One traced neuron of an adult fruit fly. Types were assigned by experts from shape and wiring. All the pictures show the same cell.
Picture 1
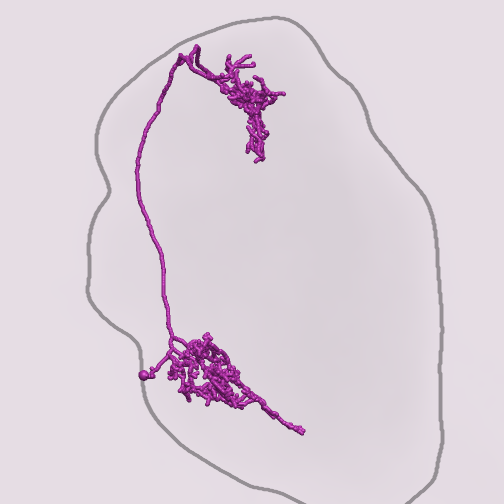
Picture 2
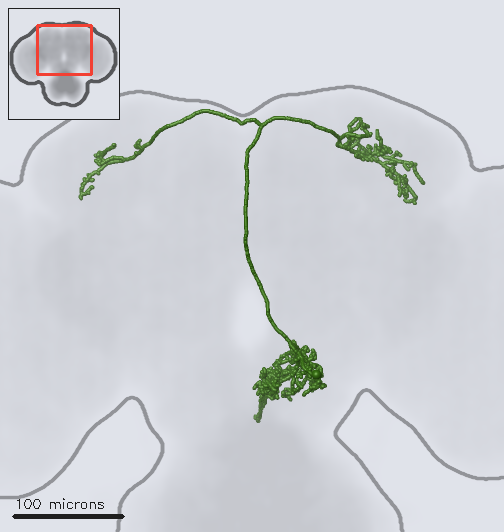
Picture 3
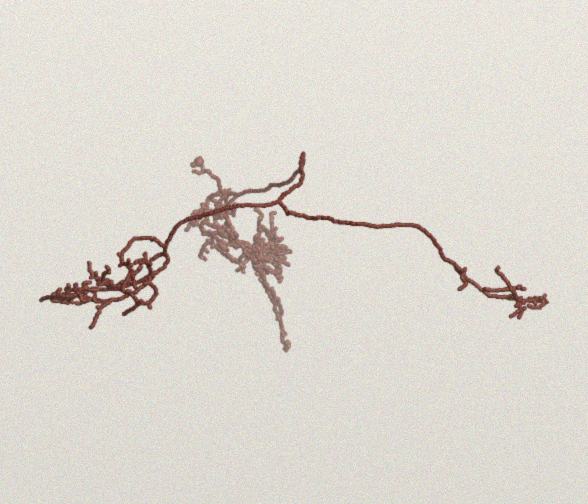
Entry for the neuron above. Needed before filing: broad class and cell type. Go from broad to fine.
central-brain intrinsic neuron; GNG485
